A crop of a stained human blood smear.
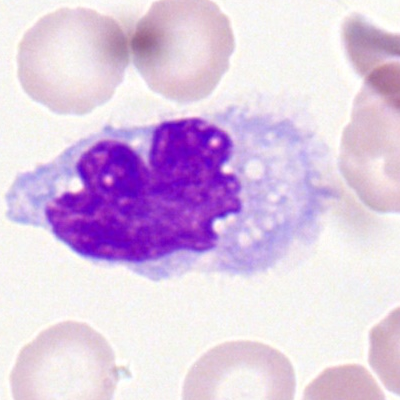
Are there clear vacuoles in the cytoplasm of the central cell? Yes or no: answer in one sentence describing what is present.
Yes, inside the cytoplasm of this cell lie one or more clear vacuoles.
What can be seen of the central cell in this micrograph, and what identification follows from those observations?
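Deep notches mark the upper edge of the irregularly folded nucleus. Its chromatin stains deep purple and has a mottled texture. Pale blue-grey cytoplasm is plentiful, and the cell margin is frayed into fine ruffled projections. The central cell is a monocyte.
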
